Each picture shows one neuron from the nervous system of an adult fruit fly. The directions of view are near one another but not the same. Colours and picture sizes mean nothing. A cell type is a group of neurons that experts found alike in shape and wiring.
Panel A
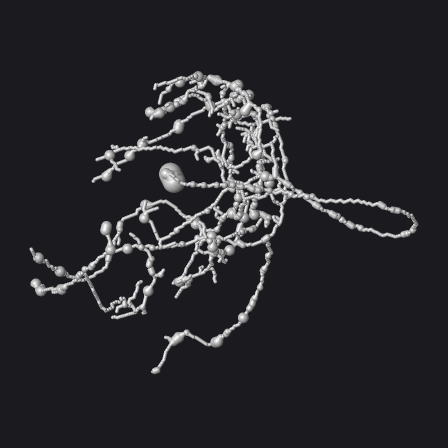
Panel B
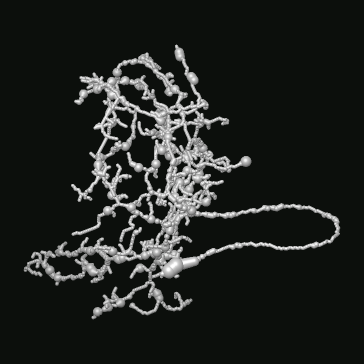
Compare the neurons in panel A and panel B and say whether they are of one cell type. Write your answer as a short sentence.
They are of different cell types.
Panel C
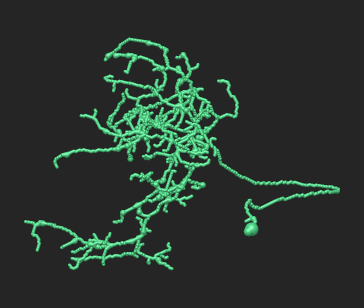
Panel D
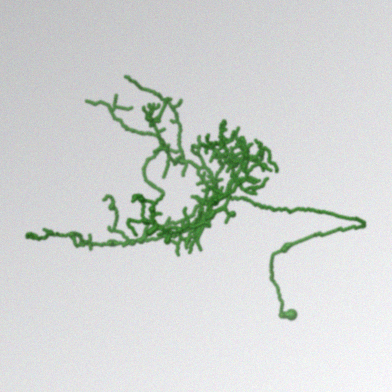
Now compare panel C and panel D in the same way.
They are of different cell types.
